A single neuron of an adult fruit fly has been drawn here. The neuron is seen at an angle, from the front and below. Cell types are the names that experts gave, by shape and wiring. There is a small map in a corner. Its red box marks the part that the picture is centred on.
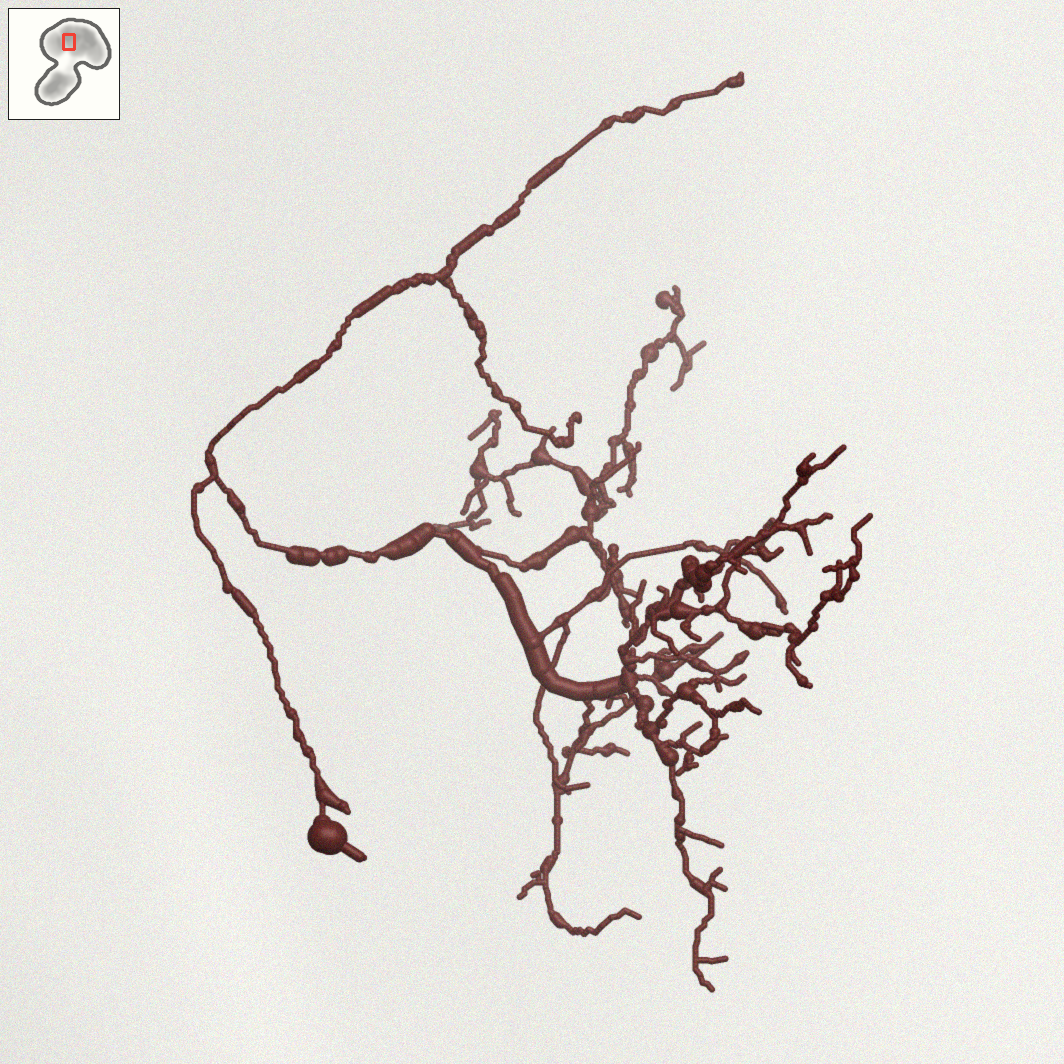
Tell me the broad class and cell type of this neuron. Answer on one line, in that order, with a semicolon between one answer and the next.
central-brain intrinsic neuron; CB1638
